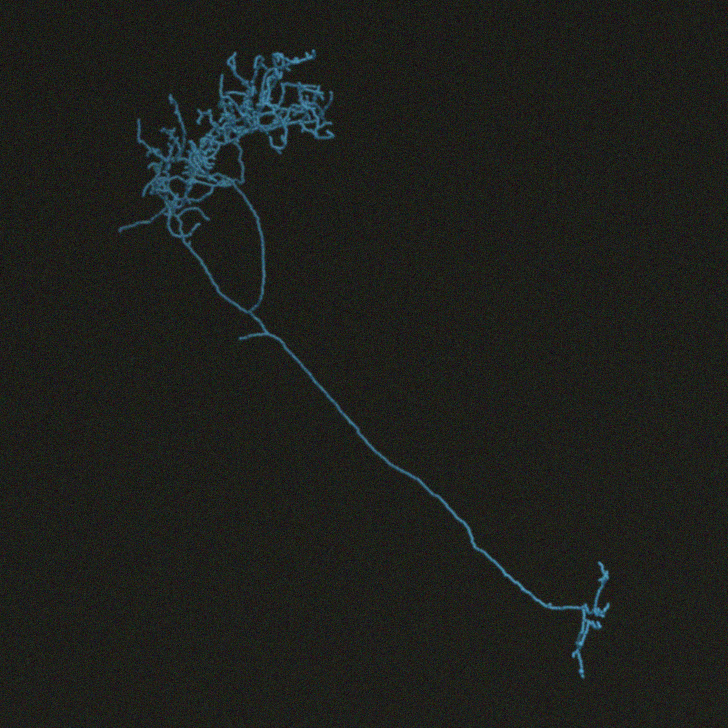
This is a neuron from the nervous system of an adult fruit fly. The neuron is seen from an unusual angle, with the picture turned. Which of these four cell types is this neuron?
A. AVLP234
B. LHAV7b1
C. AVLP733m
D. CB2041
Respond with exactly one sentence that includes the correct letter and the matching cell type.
Option A lists AVLP234, and that is the cell type of the neuron.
